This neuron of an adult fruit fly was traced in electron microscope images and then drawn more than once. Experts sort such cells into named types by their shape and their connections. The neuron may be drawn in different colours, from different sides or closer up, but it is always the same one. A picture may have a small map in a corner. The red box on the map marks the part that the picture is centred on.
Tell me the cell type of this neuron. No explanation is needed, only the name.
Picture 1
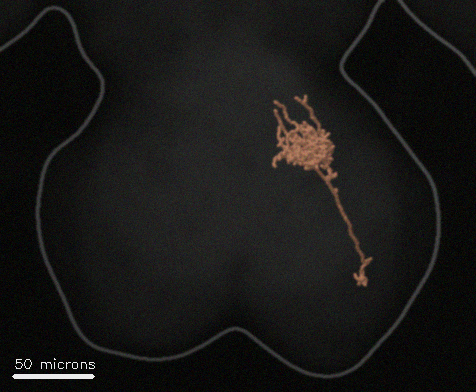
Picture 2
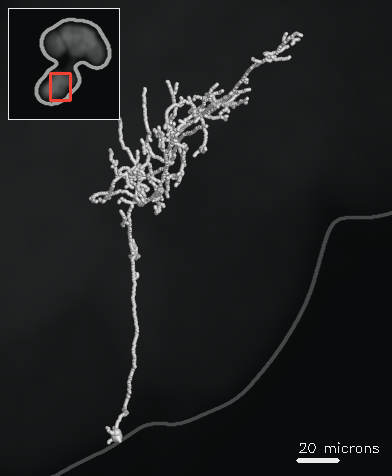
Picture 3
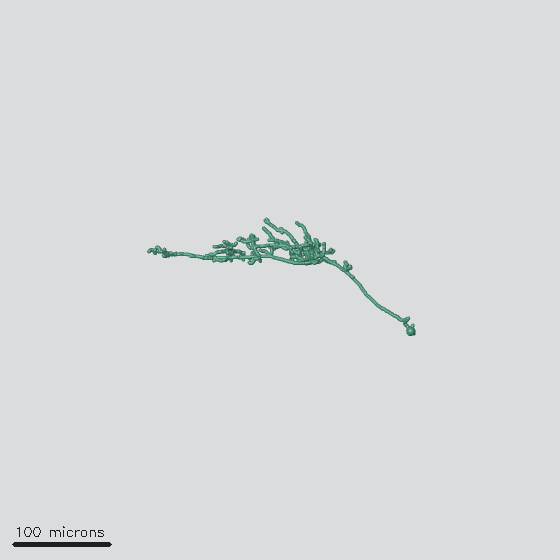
IN16B047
